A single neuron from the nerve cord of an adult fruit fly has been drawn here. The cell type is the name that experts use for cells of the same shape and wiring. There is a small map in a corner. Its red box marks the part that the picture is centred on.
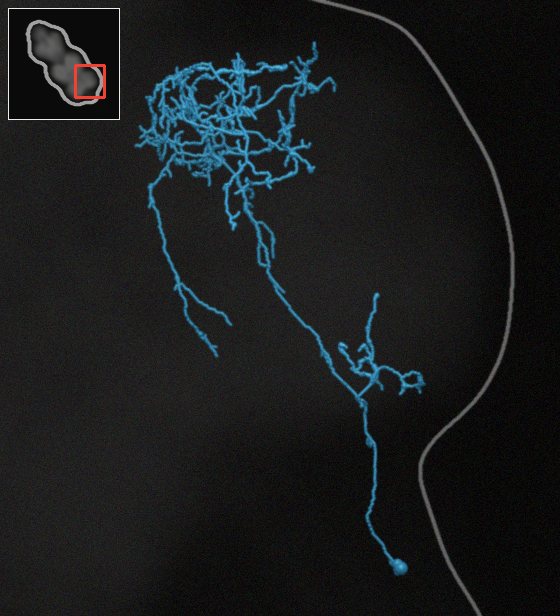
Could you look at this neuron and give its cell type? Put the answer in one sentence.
The cell type is IN16B083.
